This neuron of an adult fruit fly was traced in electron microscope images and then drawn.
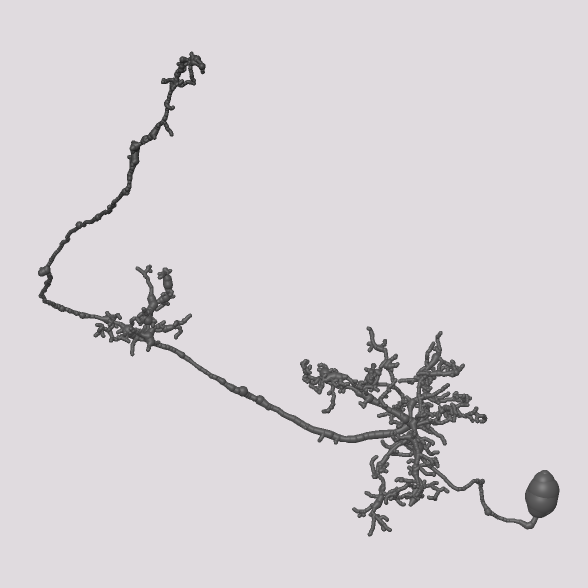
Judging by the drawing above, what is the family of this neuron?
Tm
